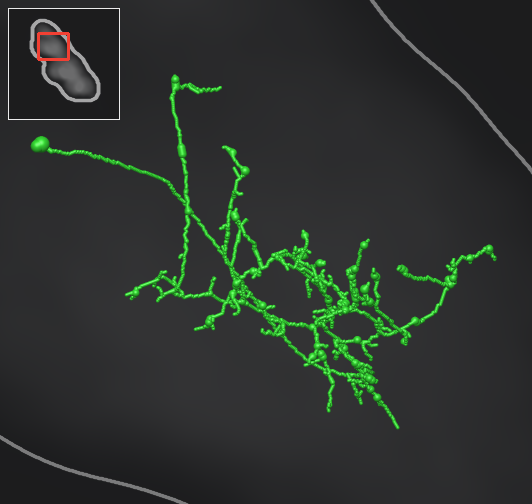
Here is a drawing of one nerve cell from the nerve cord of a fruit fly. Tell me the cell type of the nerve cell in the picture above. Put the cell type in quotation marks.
"IN12B056"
